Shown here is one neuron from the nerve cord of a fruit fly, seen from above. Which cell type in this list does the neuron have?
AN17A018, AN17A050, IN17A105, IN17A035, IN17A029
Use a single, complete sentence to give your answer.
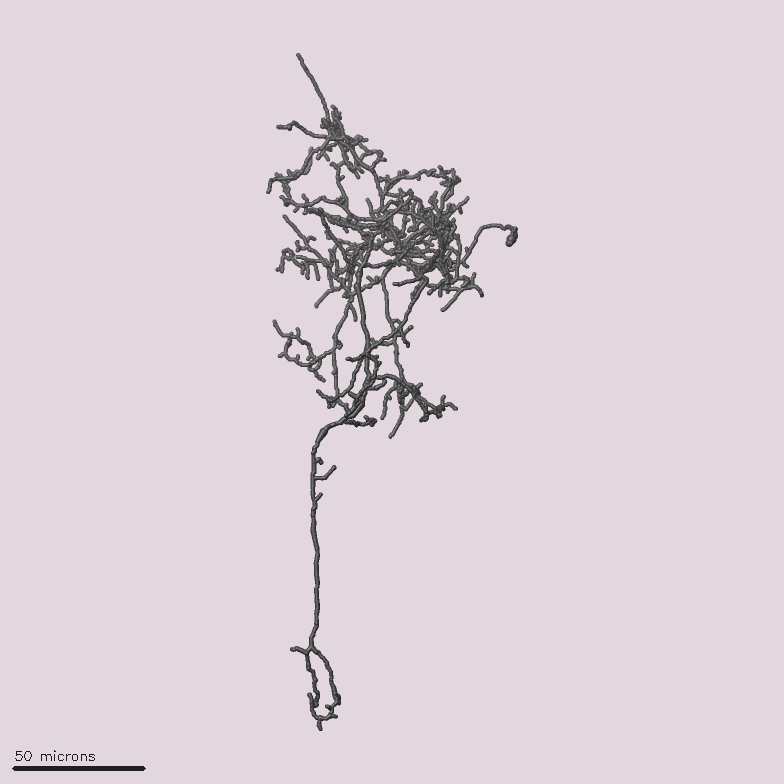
This neuron is typed as IN17A035.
